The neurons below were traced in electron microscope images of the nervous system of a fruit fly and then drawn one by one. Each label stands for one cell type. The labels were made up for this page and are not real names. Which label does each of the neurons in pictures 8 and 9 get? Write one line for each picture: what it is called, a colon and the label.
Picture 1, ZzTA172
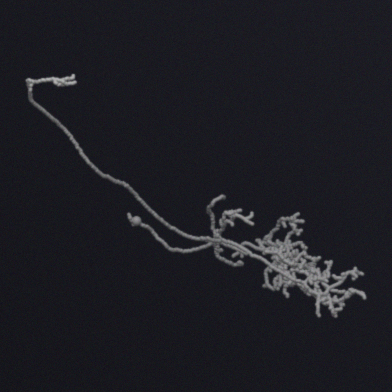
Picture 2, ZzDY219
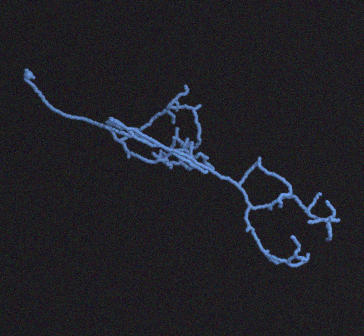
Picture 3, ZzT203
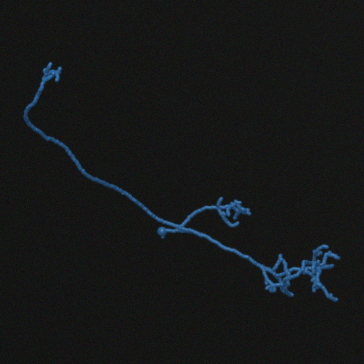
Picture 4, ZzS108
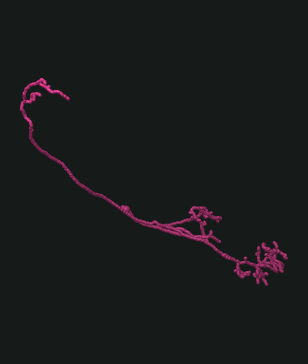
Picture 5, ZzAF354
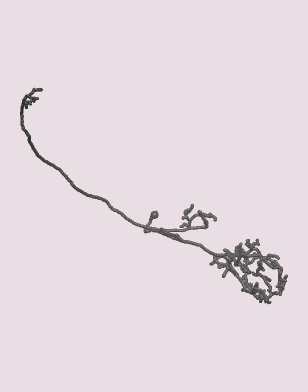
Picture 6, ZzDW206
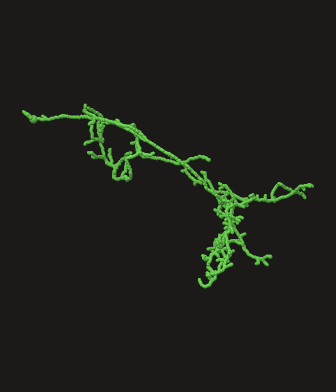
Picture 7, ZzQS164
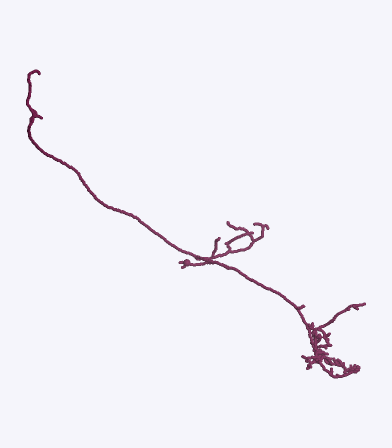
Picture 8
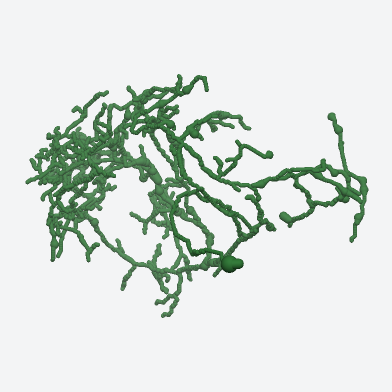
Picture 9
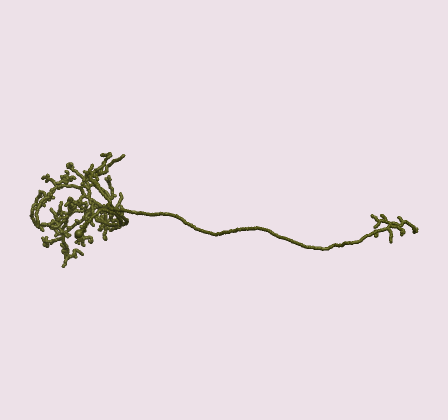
8: ZzTA172
9: ZzAF354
